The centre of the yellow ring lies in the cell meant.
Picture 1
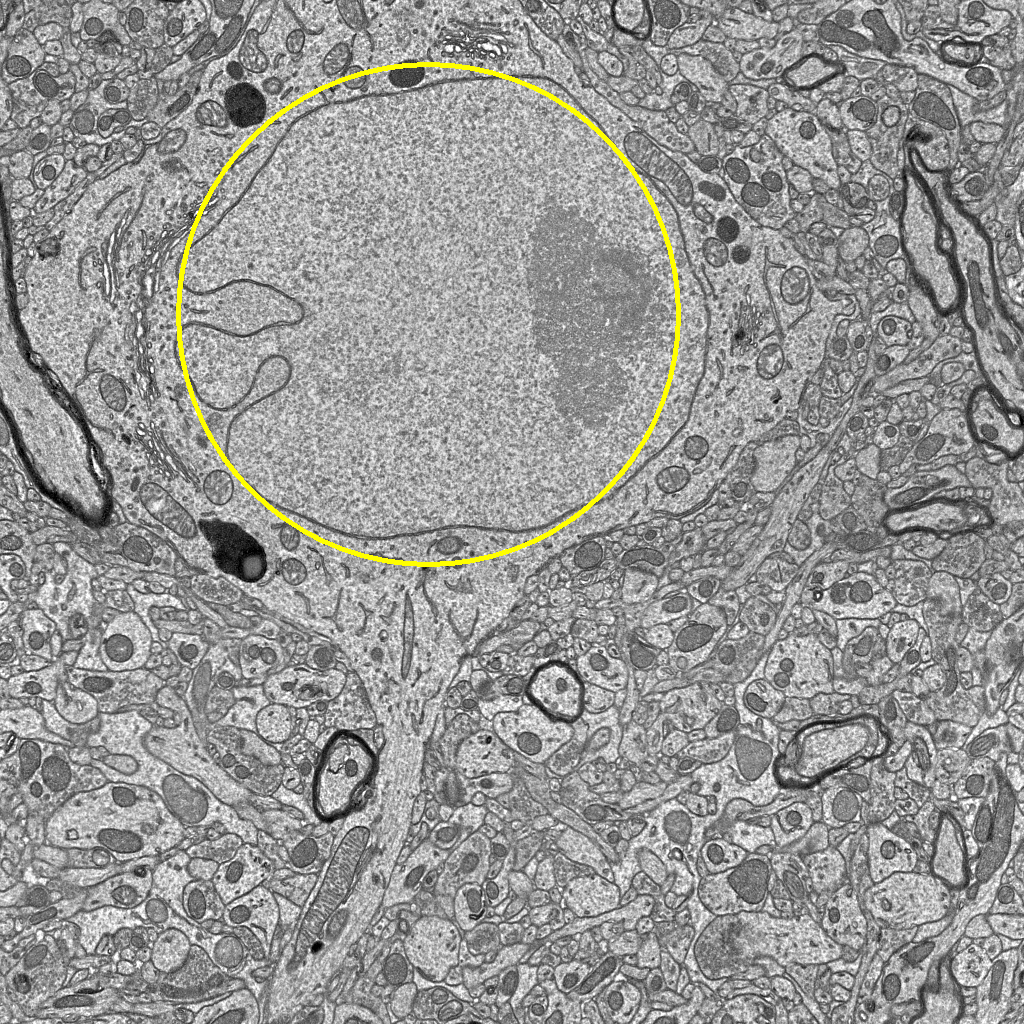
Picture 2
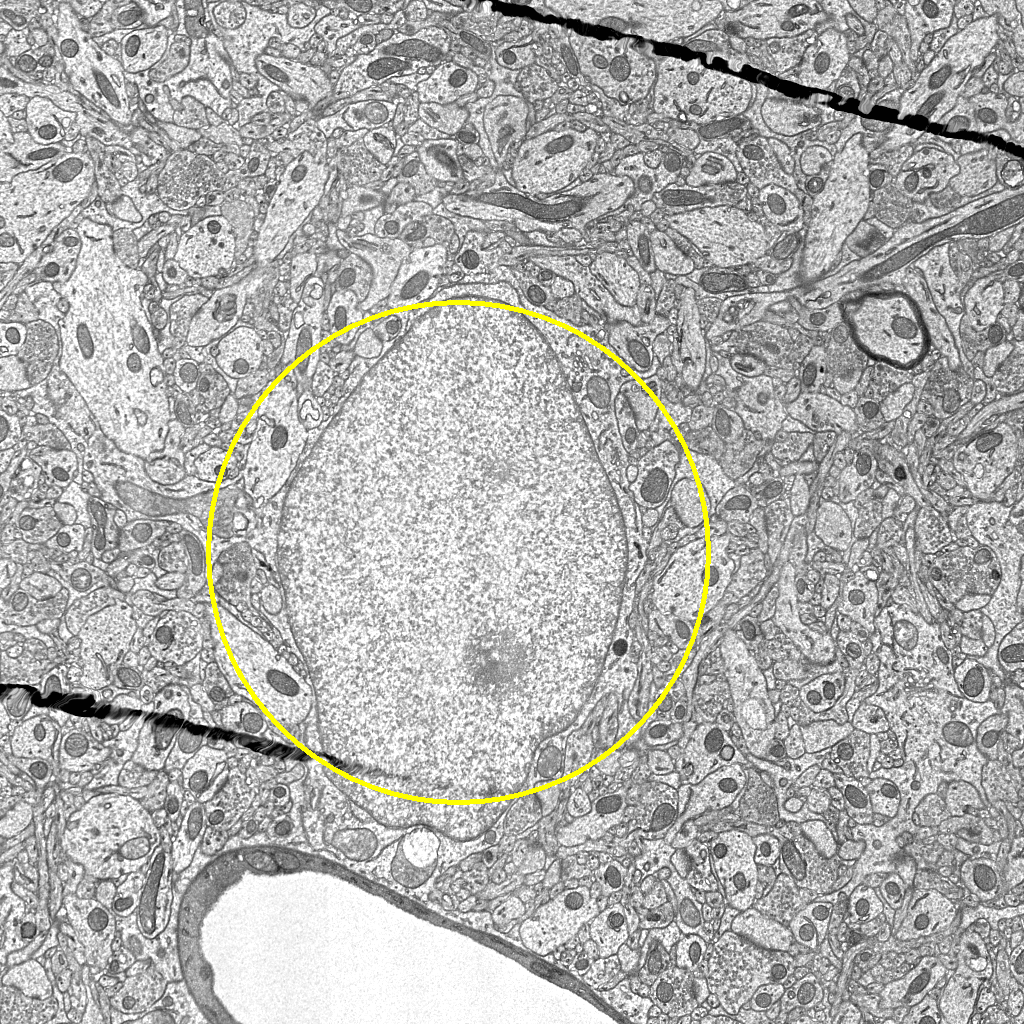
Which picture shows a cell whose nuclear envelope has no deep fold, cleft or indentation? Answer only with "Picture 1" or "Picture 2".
Picture 2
